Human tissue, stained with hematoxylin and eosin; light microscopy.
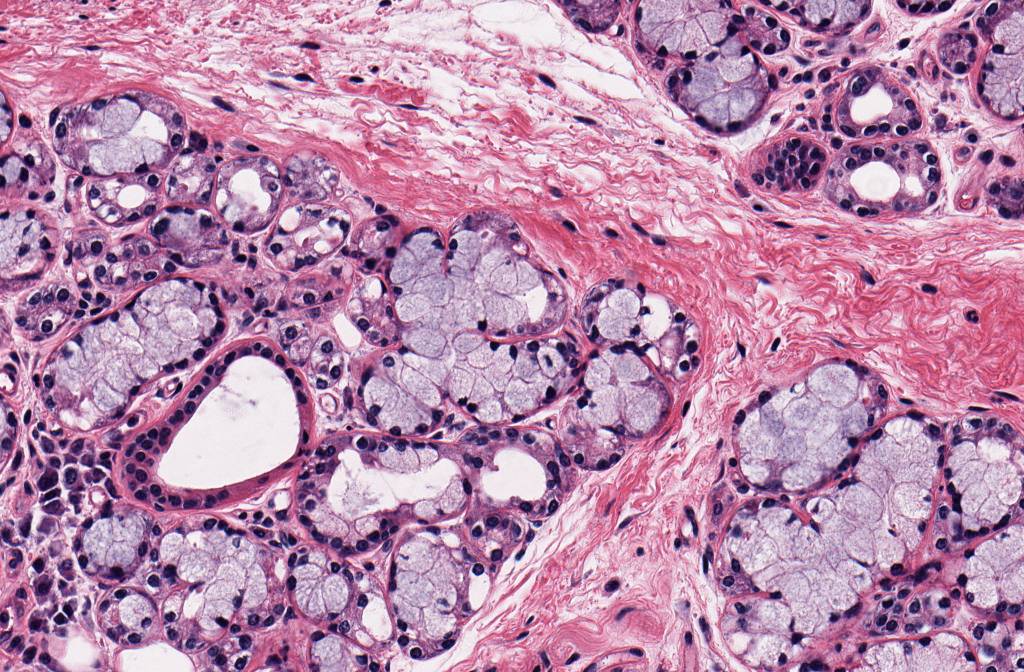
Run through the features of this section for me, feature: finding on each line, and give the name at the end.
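Lobules: glandular acini, split by a pink fibrous band from upper left toward right
Acini: mostly pale, grey-violet, foamy cytoplasm; dark nuclei flat against cell base
Composition: mostly pale mucous acini
Duct: left of centre; wide clear lumen; single cuboidal layer
Name: minor salivary gland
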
